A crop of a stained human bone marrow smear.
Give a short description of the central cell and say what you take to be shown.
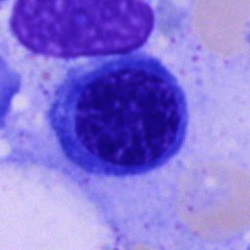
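Look first at how little cytoplasm there is: just a narrow rim around the nucleus. Notice that this rim is wider on the left of the nucleus than on the right. Its colour is a deep blue. Now the chromatin: coarse, gathered into dark patches with lighter gaps between them. This cell is an erythroblast.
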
